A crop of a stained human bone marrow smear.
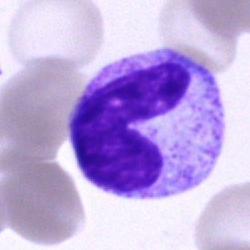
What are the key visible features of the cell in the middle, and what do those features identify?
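Outline round and smooth. Nucleus off-centre, toward the left of the cell, its notch opening toward the right. Chromatin dark purple, dense. Cell: band neutrophil.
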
